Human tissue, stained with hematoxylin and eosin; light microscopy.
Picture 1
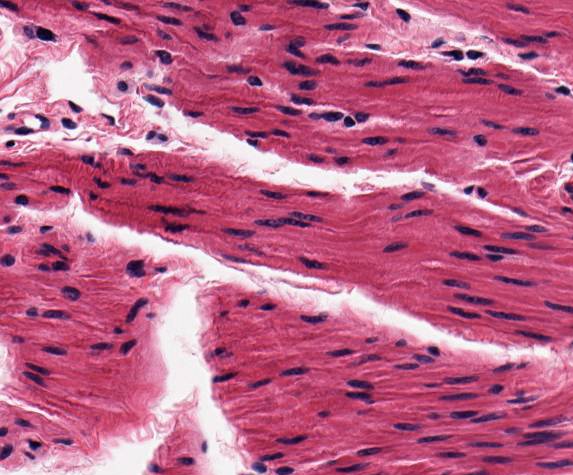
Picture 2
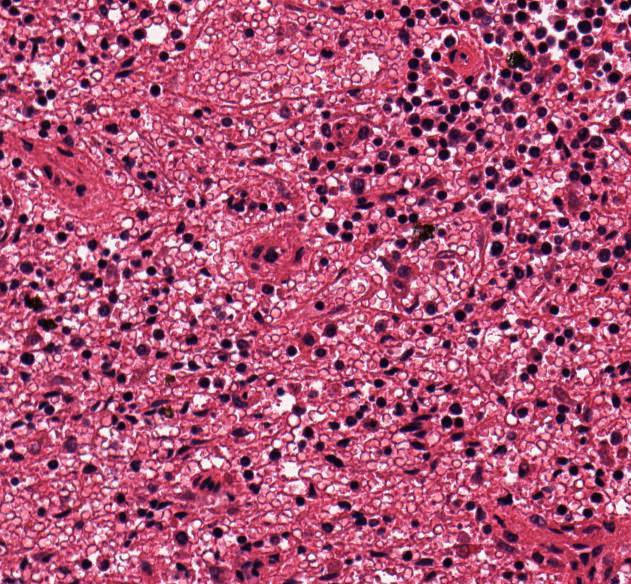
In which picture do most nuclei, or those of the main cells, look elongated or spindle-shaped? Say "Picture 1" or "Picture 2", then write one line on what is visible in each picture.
Picture 1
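What picture 1 shows: The nuclei are dark purple, elongated and cigar-shaped, lying along the length of the fibres.
What picture 2 shows: Small round cells with dark, dense nuclei and scant cytoplasm, consistent with lymphocytes, are scattered throughout and are most crowded toward the upper right.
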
